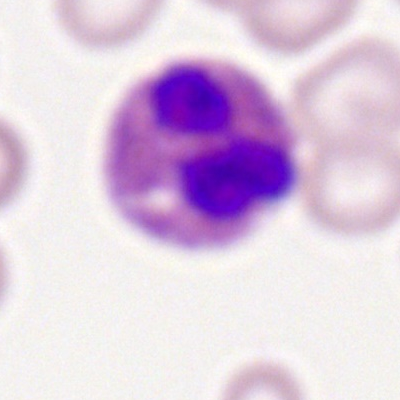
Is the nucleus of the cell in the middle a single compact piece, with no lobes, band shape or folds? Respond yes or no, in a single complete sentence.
No, this cell has a lobed nucleus rather than a single undivided one.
